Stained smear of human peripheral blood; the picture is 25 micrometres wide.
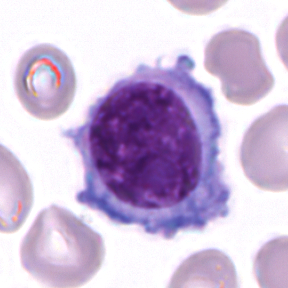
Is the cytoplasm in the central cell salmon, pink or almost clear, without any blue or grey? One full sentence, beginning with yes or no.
No, strongly blue cytoplasm is present in this cell.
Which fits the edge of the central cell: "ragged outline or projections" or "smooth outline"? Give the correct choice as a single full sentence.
A rough edge runs around this cell.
